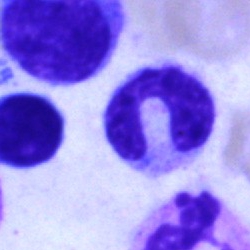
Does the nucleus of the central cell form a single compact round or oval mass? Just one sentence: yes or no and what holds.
No, a curved band without separate lobes, not a compact mass, makes up the nucleus.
